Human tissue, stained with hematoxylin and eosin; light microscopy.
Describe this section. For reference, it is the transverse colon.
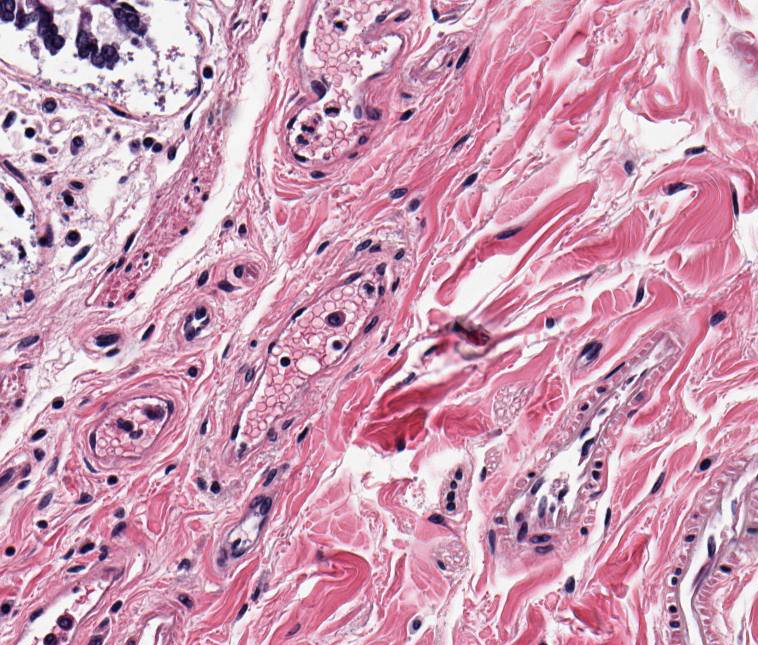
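You'll see a crumpled, darker red folded fragment of tissue near the centre. Between the collagen bundles sit sparse, scattered, elongated dark-staining nuclei. Up in the top left corner, a space holds clumps of dark purple material and loosely scattered rounded cells. No adipocytes anywhere, either.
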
